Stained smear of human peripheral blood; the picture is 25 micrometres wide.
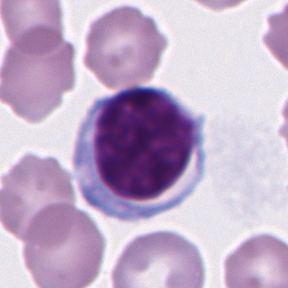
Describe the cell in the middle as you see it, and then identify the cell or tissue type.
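Chromatin is dense, dark purple and coarsely clumped, and no nucleoli are visible in the nucleus. The cytoplasmic rim is widest at the lower left and thinnest at the upper right, with no visible granules. This cell is a typical lymphocyte.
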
